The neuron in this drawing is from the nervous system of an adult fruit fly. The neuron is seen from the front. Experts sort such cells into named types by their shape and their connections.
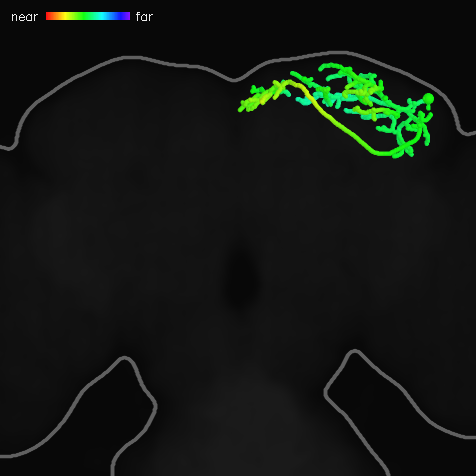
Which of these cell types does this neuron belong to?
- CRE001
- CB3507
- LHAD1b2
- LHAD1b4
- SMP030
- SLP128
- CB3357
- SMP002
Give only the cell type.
CB3507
